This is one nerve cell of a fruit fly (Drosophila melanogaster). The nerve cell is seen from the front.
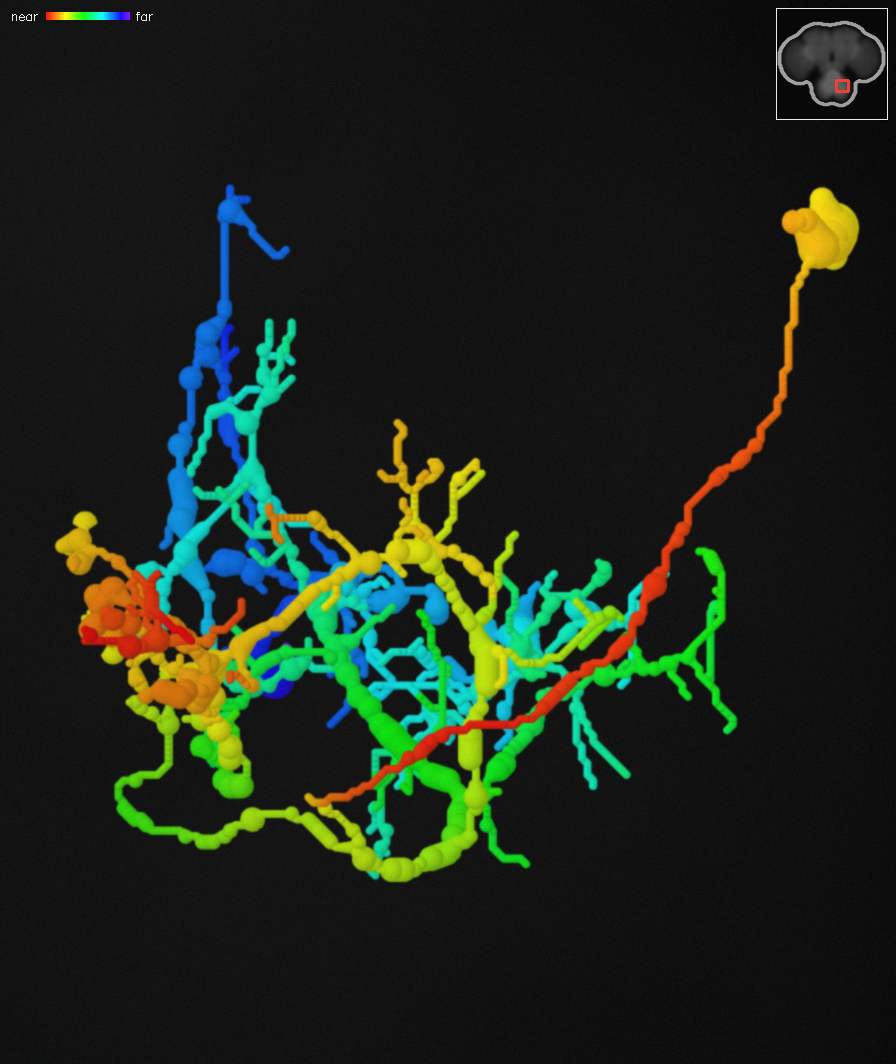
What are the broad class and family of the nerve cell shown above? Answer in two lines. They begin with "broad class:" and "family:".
broad class: nerve-cord intrinsic neuron
family: hemilineage 09A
